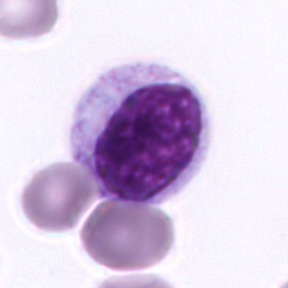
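Metamyelocyte, the cell in the middle of this stained blood smear. You'll notice its outline is round and smooth, and the nucleus sits off-centre toward the right side. The cytoplasm is pale lilac, with fine purple granules scattered through it.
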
